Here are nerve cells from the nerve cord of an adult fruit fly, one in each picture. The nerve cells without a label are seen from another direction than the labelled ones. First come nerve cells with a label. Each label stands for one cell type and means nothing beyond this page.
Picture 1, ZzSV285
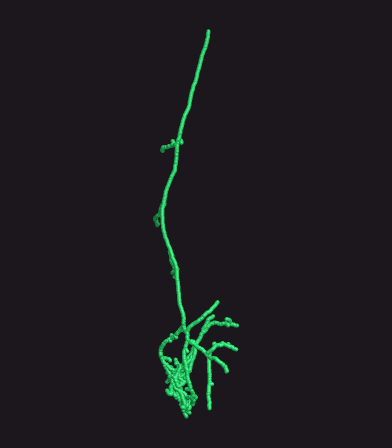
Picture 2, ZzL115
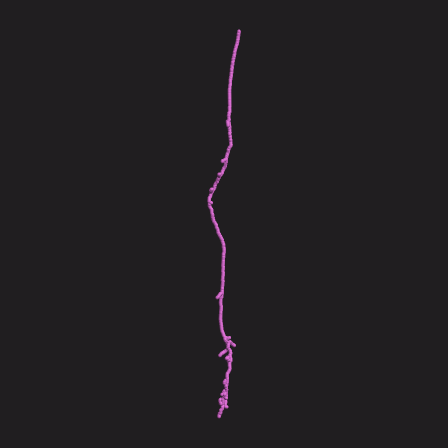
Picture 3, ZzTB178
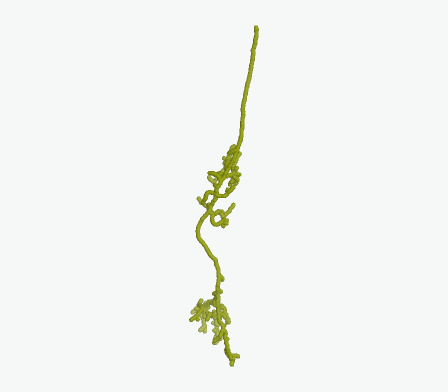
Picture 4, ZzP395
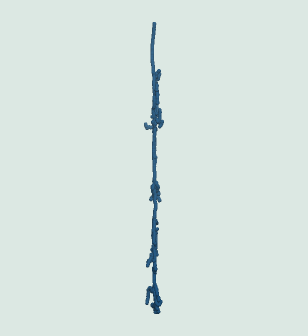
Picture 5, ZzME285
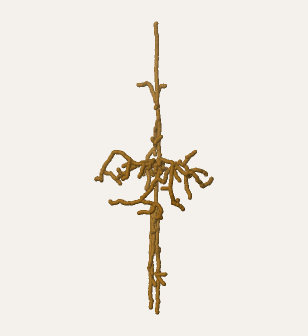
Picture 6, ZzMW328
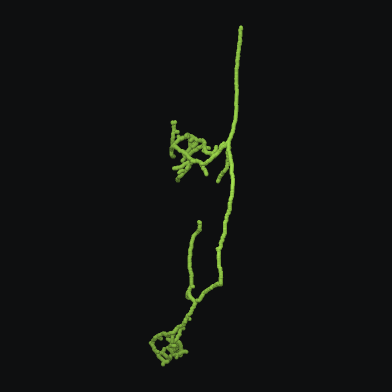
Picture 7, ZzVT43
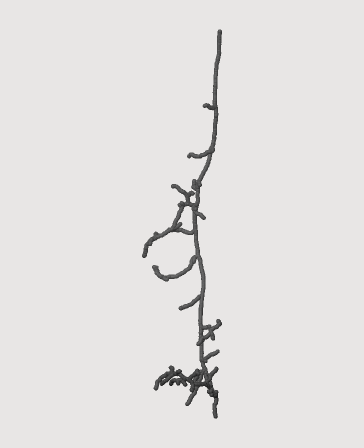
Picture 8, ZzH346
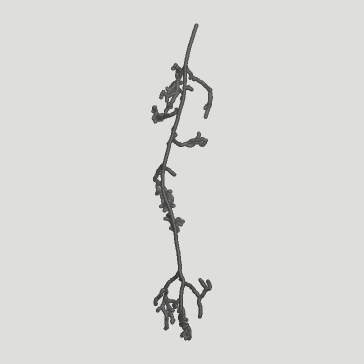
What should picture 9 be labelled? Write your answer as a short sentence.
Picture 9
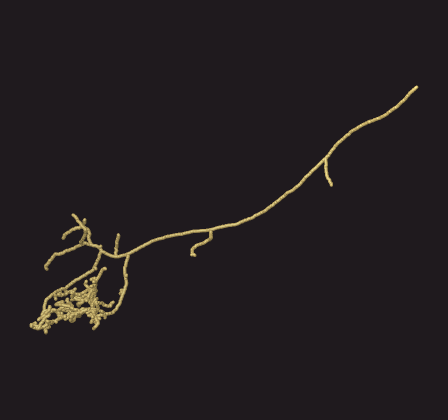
It belongs to ZzSV285.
